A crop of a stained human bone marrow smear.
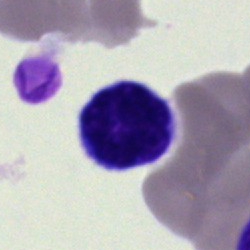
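Lymphocyte, the central cell of a stained bone marrow smear. First, the nucleus fills almost the whole cell. Next, its chromatin is dense and stains a very dark blue-purple. Finally, no nucleoli are visible in the nucleus, and no vacuoles are seen anywhere in the cell.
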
